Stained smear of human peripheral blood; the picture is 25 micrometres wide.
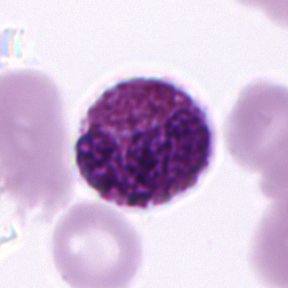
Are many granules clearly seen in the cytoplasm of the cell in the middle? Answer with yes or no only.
Yes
